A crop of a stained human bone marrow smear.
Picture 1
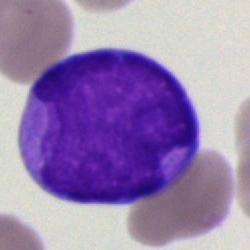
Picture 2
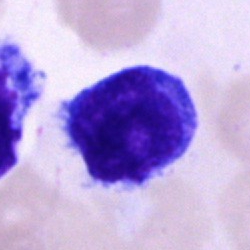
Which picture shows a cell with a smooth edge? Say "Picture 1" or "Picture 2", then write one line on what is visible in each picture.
Picture 1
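In picture 1: The cell outline is round and smooth.
In picture 2: Fine short projections fringe the left and lower edges of the cell.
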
